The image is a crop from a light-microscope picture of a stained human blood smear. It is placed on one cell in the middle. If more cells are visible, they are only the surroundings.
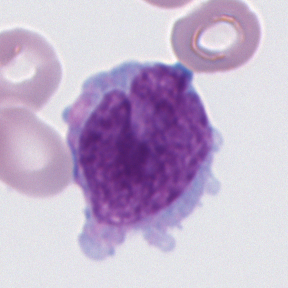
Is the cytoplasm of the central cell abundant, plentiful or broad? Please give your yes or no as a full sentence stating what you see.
No, the cell's cytoplasm is limited to a thin rim.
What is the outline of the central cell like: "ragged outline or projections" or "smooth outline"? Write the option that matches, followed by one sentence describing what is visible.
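Ragged outline or projections. The cell surface bears many small blunt projections.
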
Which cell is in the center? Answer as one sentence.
The cell at the heart of this crop is an atypical promyelocyte.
